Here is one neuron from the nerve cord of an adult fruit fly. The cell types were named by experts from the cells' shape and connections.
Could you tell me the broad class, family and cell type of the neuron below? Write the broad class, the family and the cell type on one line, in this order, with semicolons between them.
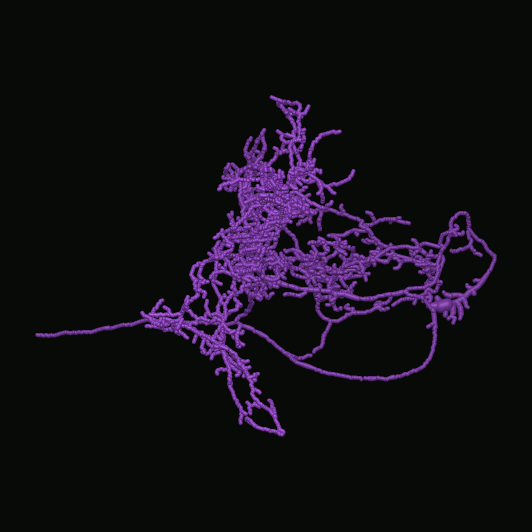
ascending neuron; hemilineage 19A; AN19A019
